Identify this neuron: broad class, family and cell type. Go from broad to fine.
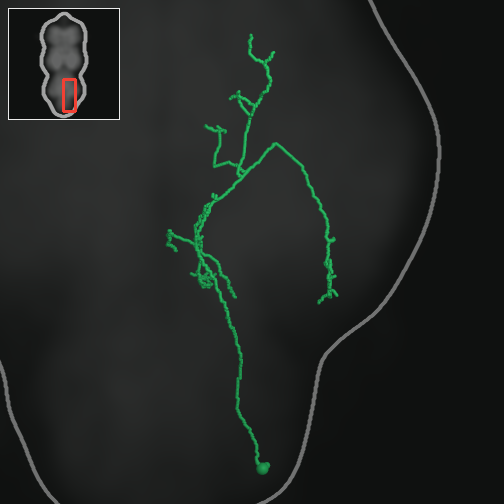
nerve-cord intrinsic neuron; hemilineage 21A; IN21A051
